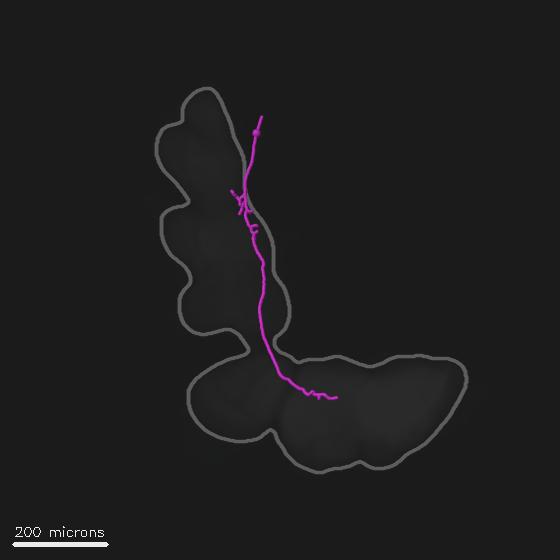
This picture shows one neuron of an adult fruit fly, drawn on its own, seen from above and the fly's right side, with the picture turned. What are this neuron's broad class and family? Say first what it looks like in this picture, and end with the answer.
From top to bottom in the picture it spans about 600 microns. As drawn here it is more than twice as tall as it is wide. It is a sensory neuron ascending to the brain. Its family is called class mechanosensory proprioceptive.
